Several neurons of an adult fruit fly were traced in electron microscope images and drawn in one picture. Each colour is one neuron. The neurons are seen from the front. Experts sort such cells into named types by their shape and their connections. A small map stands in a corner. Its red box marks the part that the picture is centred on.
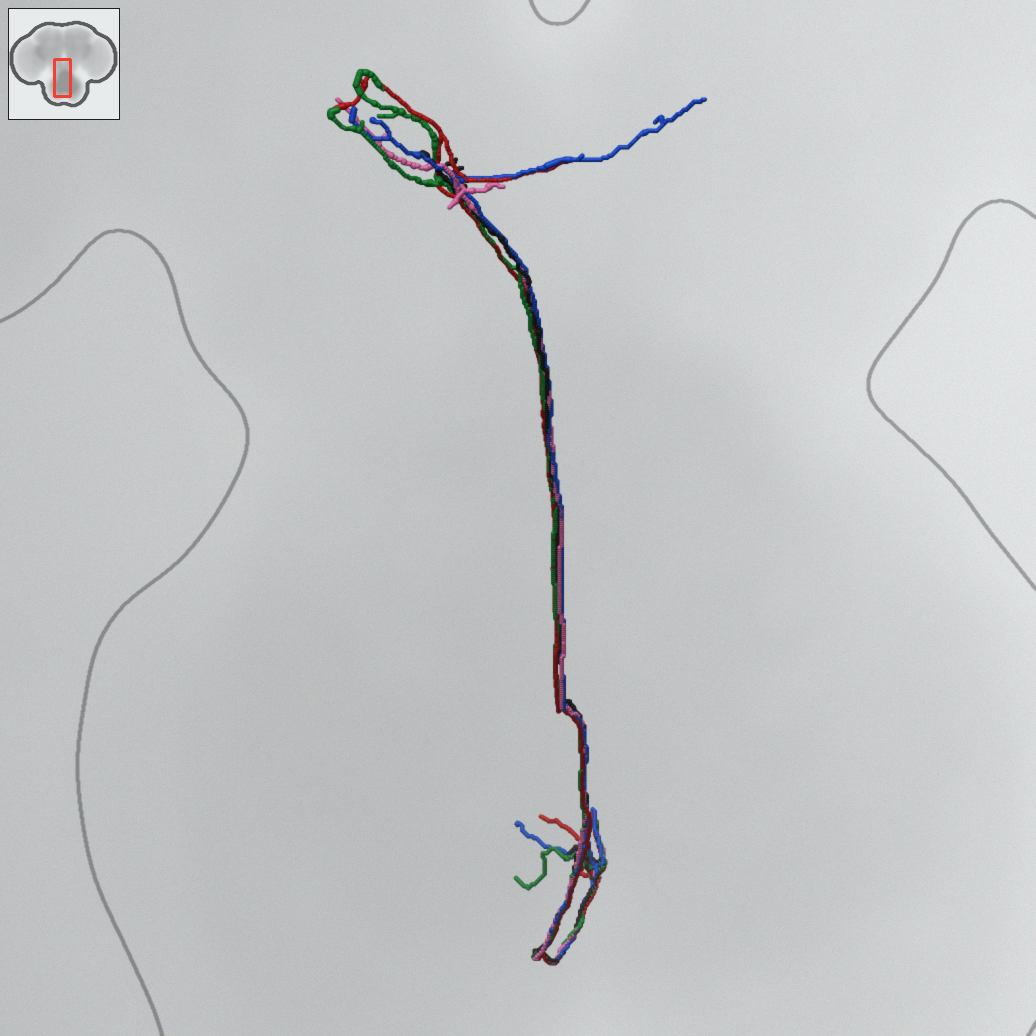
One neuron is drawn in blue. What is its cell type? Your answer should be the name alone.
LgAG4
